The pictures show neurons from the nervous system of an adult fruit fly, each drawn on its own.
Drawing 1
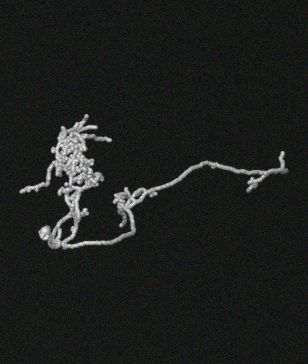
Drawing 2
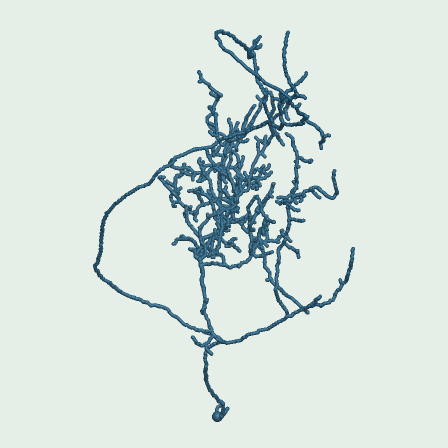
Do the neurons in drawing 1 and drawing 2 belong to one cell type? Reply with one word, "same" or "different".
same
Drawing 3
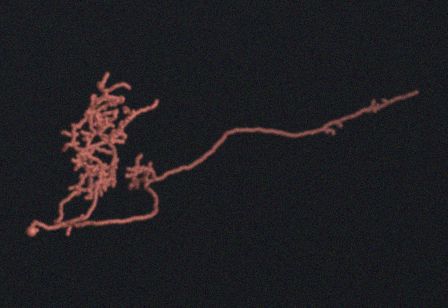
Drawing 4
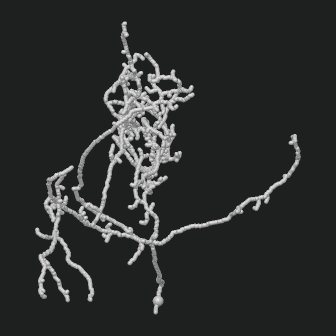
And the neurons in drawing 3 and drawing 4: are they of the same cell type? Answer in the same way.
different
